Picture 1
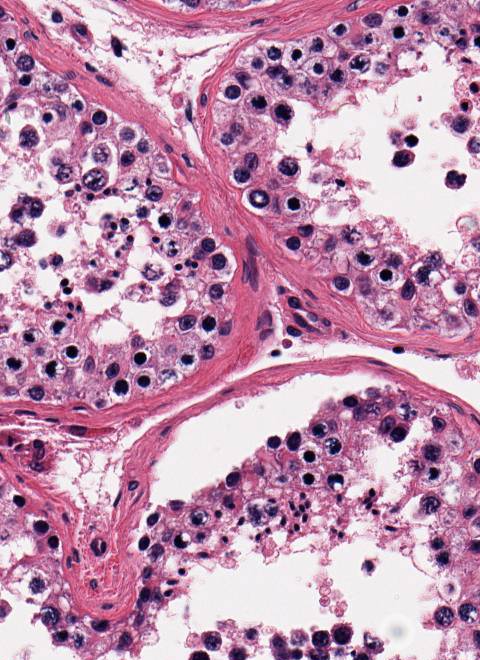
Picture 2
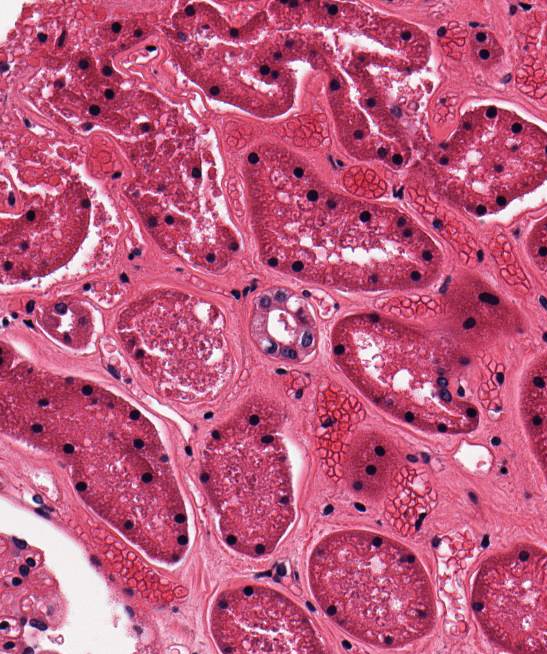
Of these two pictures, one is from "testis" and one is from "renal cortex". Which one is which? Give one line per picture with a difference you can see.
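Site of picture 1: testis. The tubules are lined by an epithelium many cells thick.
Site of picture 2: renal cortex. The tubules are lined by a single layer of cells with abundant, granular, deeply eosinophilic cytoplasm.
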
